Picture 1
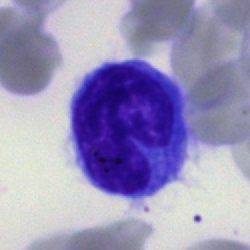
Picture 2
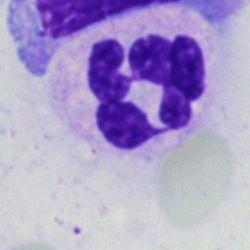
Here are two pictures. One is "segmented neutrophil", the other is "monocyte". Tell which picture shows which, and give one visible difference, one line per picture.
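The cell in picture 1 is a monocyte. The nucleus fills most of the cell and is folded, with a curved cleft opening toward the lower right.
The cell in picture 2 is a segmented neutrophil. The cytoplasm is abundant and pale pinkish-lilac.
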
